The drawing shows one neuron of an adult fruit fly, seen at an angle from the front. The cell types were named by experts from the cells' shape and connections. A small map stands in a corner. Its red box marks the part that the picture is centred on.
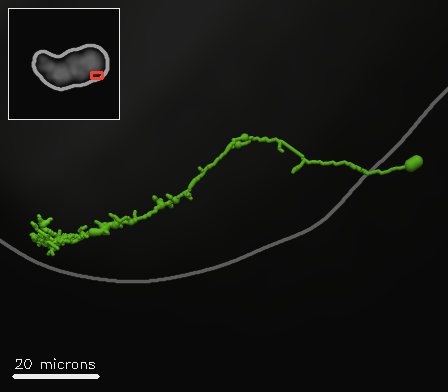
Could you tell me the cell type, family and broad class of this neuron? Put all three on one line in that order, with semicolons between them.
Dm3c; Dm; optic-lobe intrinsic neuron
